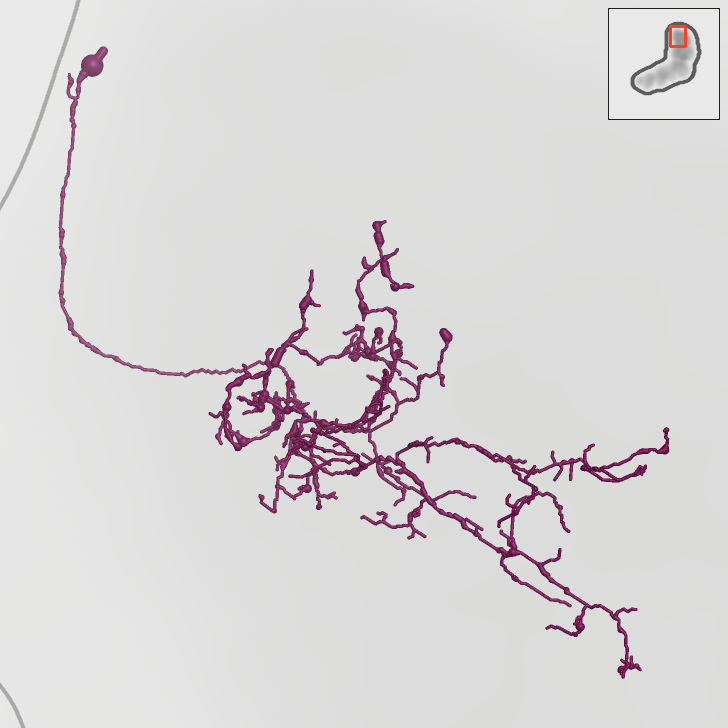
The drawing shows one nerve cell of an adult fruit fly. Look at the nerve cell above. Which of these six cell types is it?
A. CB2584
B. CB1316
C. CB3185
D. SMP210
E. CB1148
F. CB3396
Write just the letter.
B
